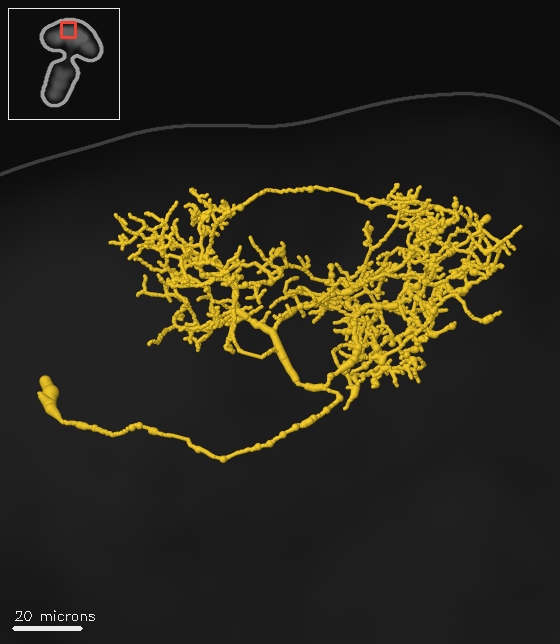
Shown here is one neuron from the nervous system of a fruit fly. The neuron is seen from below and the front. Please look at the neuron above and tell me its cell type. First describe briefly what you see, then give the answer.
It lies in the brain. By the scale bar it is about 150 microns wide in this view. More than a hundred branch ends can be seen. This is a central-brain intrinsic neuron. Its cell type is SMP203.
